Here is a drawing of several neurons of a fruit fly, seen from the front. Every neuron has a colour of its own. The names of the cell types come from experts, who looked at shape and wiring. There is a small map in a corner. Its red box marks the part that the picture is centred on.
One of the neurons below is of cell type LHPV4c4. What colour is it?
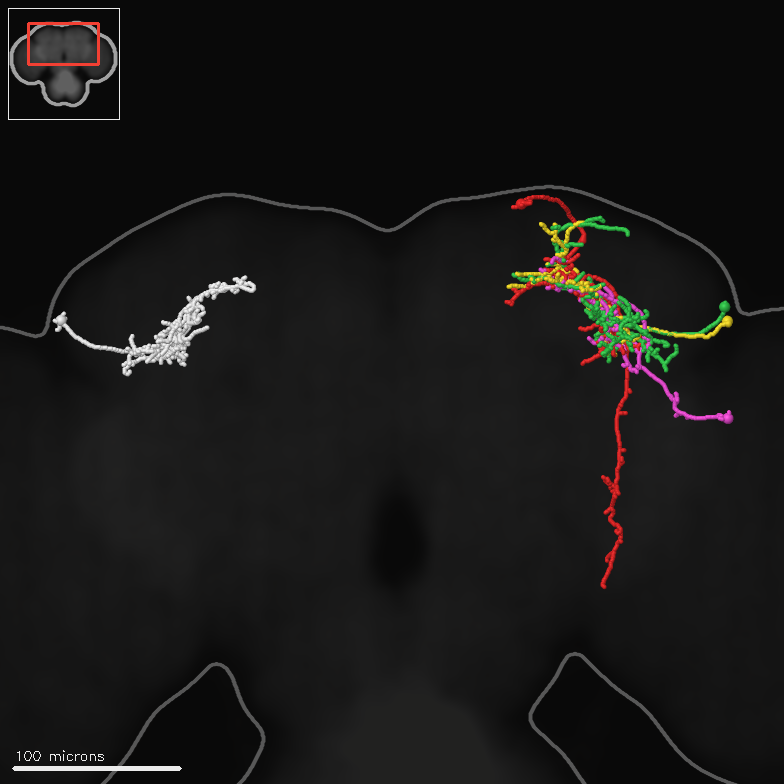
green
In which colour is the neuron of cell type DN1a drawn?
red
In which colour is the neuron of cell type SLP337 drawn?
yellow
